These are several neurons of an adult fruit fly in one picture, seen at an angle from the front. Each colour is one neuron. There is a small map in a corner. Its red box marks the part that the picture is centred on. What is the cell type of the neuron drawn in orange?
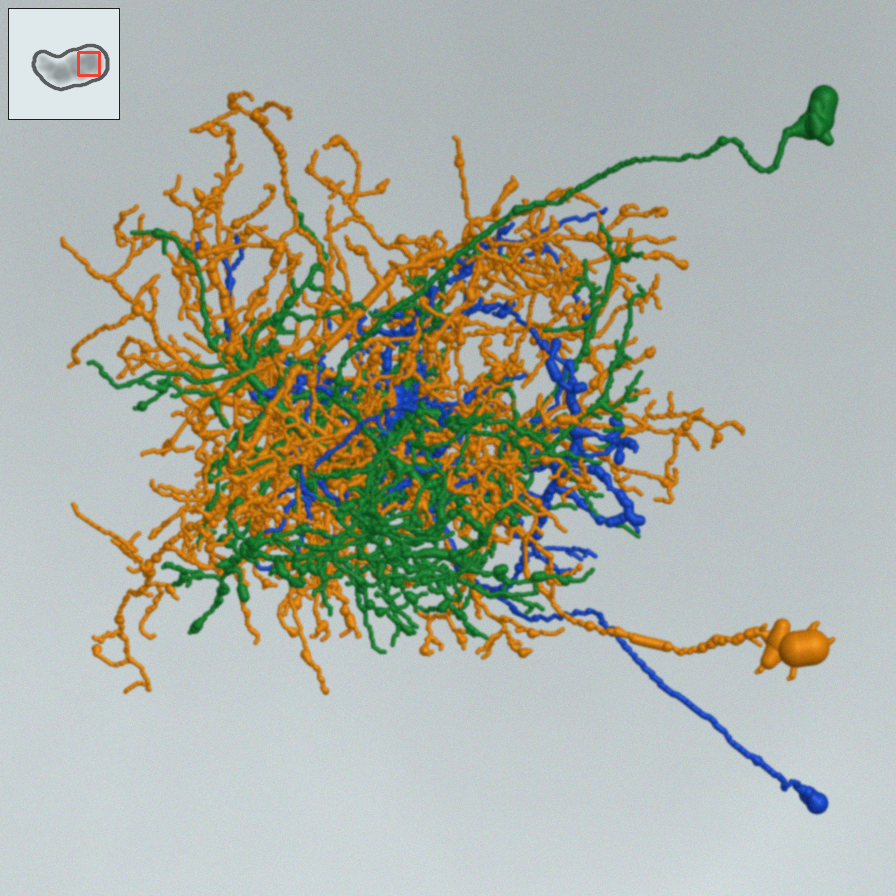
PLP019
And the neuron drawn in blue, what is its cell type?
PLP018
